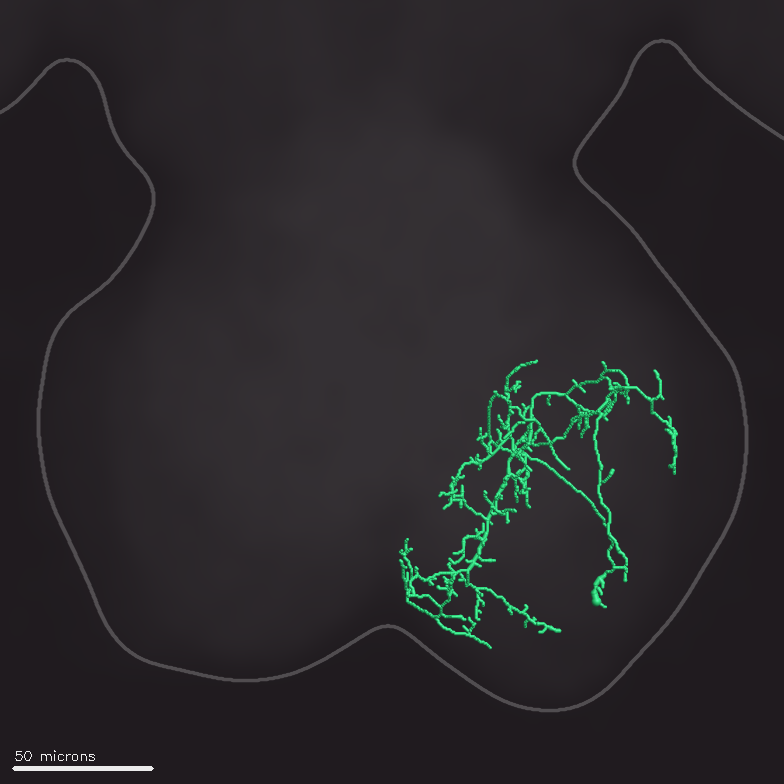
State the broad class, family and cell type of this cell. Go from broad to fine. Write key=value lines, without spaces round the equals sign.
broad_class=nerve-cord intrinsic neuron
family=hemilineage 03A
cell_type=IN03A079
